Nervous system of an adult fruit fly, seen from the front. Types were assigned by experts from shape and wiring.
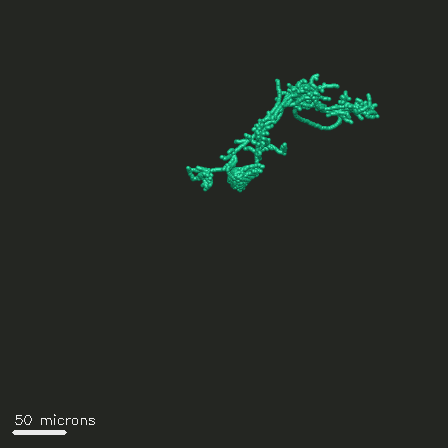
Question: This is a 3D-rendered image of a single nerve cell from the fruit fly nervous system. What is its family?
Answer: MBON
